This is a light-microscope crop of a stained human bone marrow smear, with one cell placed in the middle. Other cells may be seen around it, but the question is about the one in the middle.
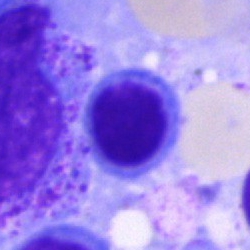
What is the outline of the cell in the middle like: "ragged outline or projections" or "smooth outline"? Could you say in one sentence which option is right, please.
Smooth rather than rough is the outline of this cell.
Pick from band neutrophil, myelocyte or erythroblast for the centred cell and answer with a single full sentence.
The cell around which this crop is centred is an erythroblast.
